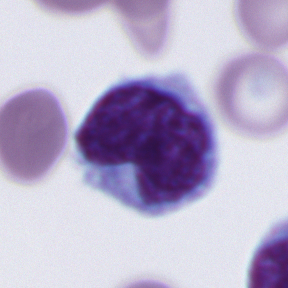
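Monocyte, its nucleus notched at the lower left edge. Coarse, clumped chromatin shows paler streaks between darker masses, and no nucleoli are visible. The cytoplasm contains no coarse dark granules.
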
